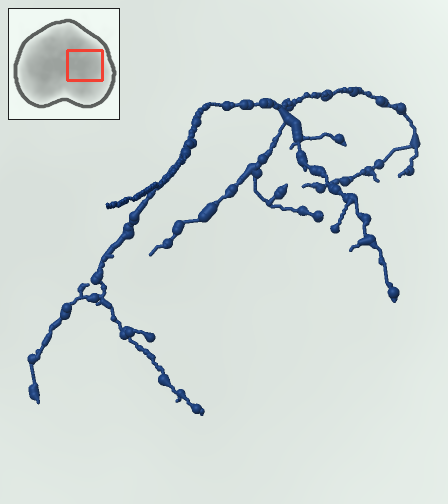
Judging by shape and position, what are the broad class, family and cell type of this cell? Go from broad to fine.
descending neuron; hemilineage MX12; DNge019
